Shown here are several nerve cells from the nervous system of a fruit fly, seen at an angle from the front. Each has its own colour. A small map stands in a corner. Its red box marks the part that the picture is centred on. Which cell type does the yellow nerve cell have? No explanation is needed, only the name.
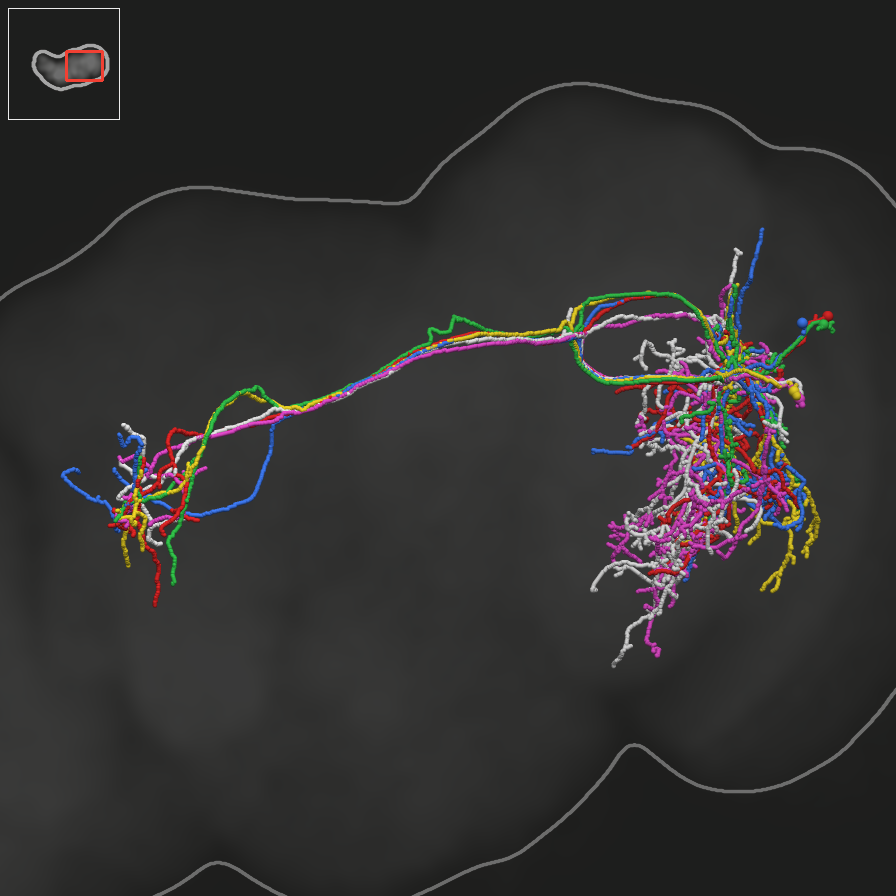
CB4215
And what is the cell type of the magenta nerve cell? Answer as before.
AVLP235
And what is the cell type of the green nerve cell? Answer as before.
CB1187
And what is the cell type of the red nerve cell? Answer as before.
CB1652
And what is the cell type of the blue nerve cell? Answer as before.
CB2006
